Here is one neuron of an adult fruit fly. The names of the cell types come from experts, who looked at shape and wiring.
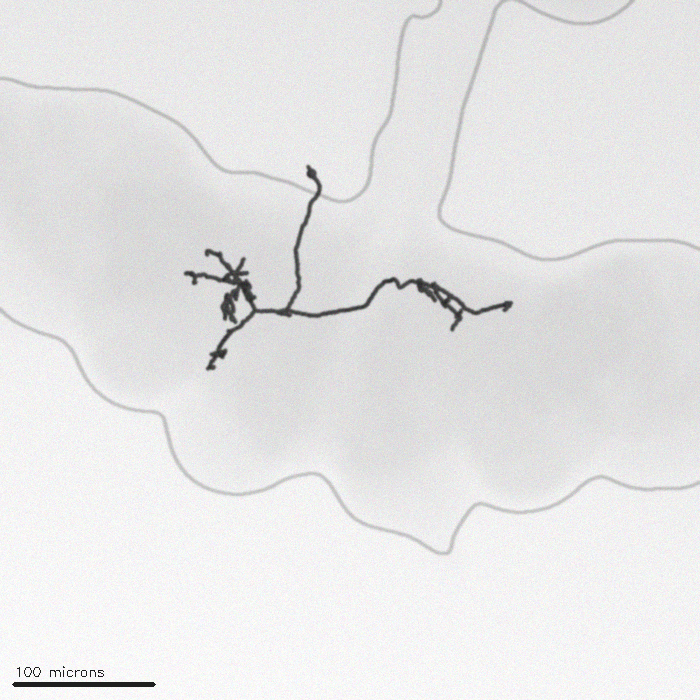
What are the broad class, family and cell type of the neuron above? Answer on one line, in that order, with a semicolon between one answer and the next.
central-brain intrinsic neuron; hemilineage DM6_central1; CB1914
